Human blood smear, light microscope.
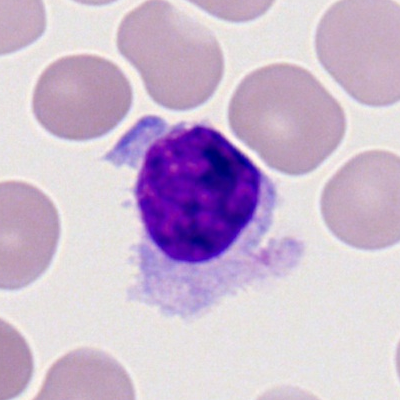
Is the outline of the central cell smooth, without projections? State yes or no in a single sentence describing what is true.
No, projections, blebs or tags, or a frayed edge, break the outline of this cell.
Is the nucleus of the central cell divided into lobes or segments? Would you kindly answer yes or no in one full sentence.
No, the nucleus is not divided into lobes but is one compact round, oval or kidney-shaped mass.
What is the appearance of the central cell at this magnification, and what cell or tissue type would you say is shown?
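Looking at the chromatin first, it's dark purple and coarsely clumped. I don't see any nucleoli in the nucleus. The cytoplasm is pale lilac-blue, and no clear vacuoles show in it. I'd call it a lymphocyte.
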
